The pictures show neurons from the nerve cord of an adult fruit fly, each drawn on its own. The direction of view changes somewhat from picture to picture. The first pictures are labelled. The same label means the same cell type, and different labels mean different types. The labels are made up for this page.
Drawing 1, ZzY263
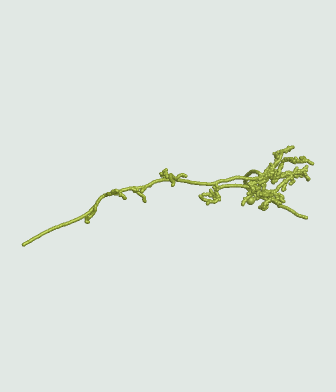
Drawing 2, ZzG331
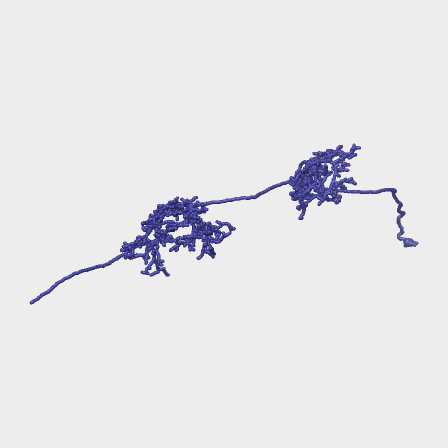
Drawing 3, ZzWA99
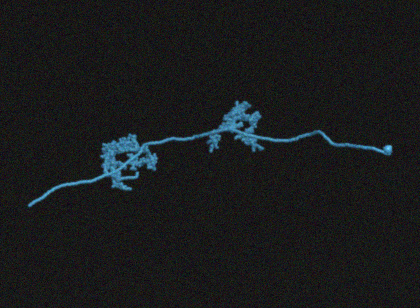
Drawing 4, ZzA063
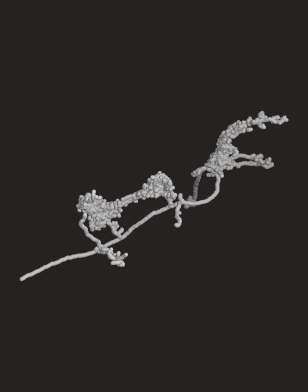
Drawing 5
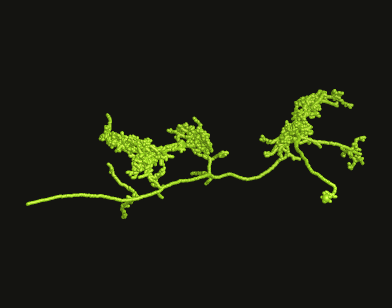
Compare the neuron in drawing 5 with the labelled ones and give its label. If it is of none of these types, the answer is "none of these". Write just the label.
ZzA063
